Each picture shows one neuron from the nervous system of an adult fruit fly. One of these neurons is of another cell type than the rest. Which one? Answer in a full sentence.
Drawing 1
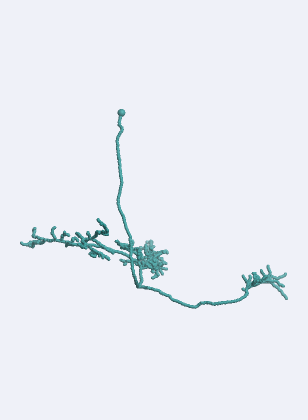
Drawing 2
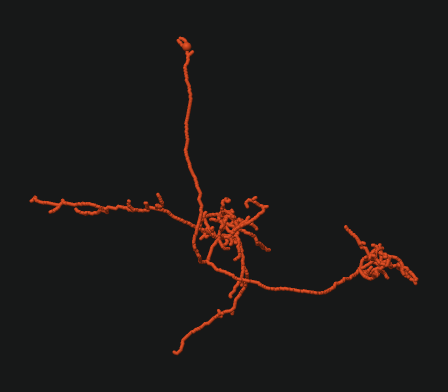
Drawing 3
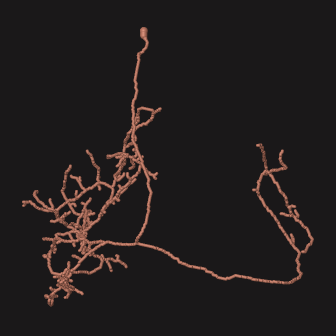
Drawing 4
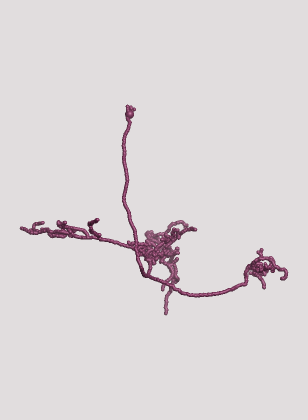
The neuron in drawing 3 is of another cell type than the rest.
